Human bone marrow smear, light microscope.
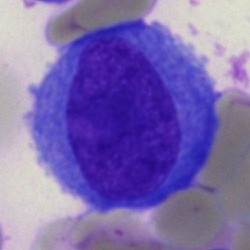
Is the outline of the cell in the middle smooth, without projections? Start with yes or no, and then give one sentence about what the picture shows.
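No. Small blunt blebs project from the cell surface along the left and upper right edges.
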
